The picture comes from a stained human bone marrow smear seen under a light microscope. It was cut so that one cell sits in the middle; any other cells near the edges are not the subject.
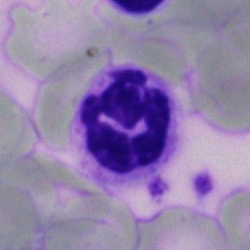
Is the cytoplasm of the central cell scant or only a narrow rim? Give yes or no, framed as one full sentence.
Yes, the cell's cytoplasm is limited to a thin rim around the nucleus.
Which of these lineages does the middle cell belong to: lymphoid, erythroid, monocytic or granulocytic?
granulocytic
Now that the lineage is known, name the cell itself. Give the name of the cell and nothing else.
segmented neutrophil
